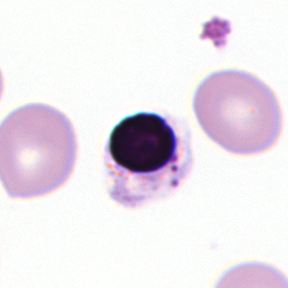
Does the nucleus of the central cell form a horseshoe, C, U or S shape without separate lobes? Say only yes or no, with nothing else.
No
